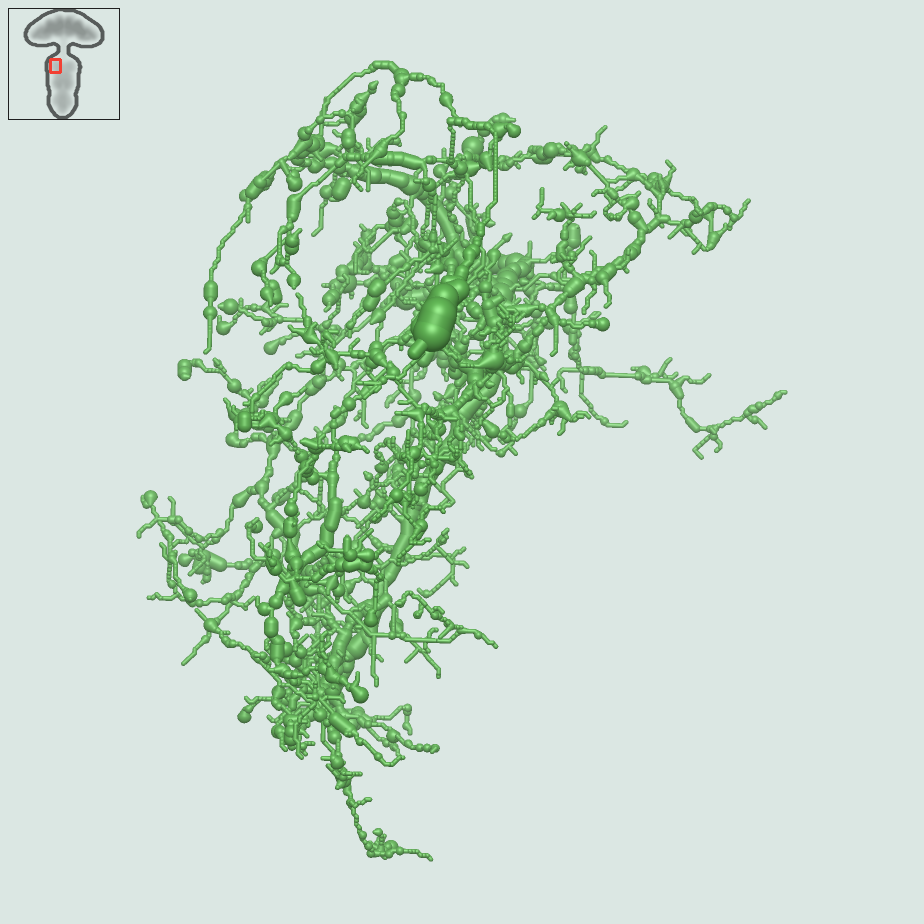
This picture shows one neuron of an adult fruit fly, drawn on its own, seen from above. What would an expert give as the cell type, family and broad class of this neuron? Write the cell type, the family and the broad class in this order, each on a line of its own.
IN17A017
hemilineage 17A
nerve-cord intrinsic neuron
